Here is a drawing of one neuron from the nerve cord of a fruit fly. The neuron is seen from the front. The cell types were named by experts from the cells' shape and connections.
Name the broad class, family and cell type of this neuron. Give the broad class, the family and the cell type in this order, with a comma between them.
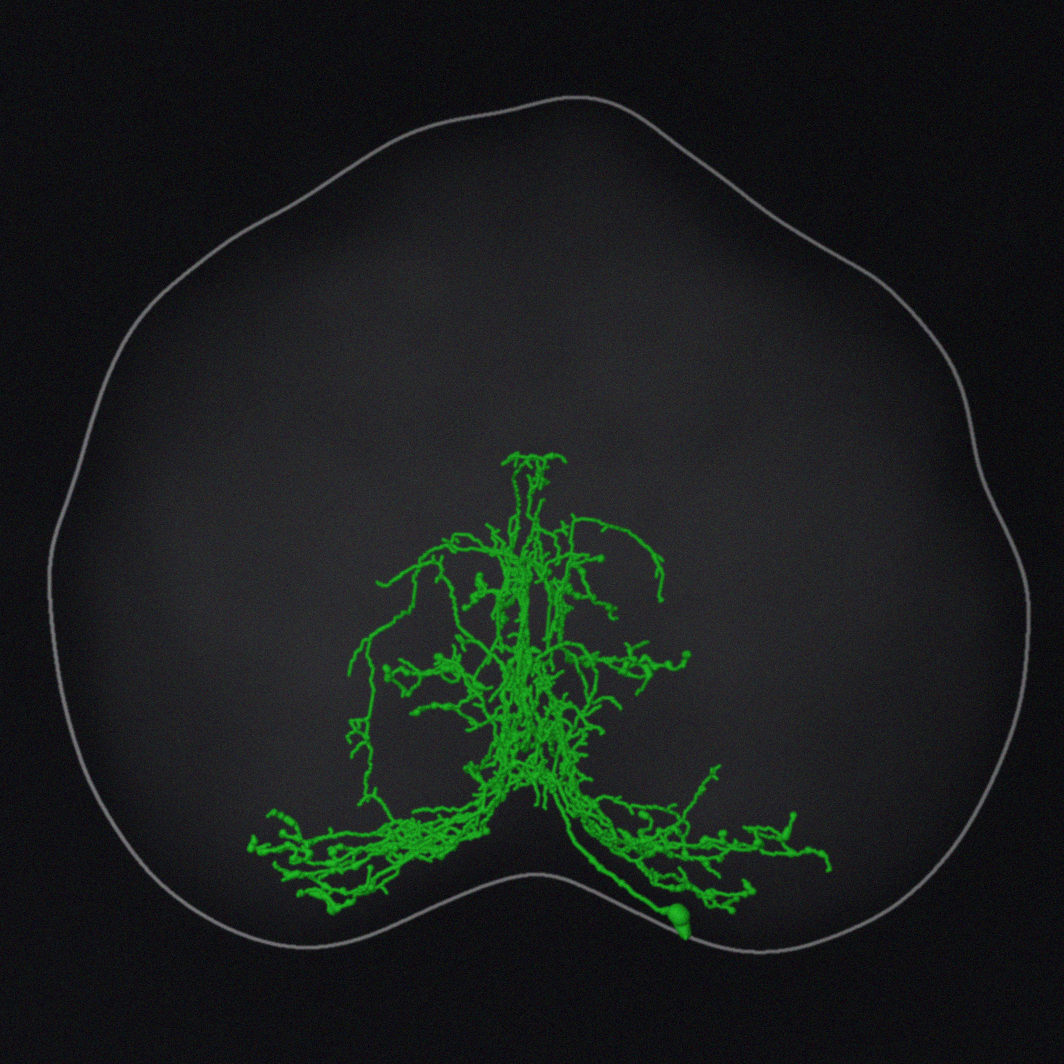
nerve-cord intrinsic neuron, hemilineage 05B, IN05B024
